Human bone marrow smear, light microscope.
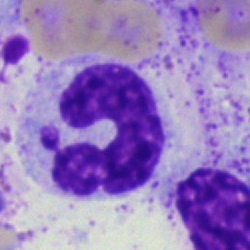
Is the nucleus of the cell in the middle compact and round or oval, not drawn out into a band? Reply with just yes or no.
No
